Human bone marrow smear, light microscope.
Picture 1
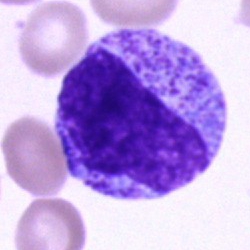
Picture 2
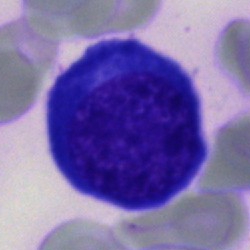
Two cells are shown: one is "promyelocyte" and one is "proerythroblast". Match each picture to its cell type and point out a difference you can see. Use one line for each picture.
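The cell in picture 1 is a promyelocyte. The cytoplasm holds many purple granules.
The cell in picture 2 is a proerythroblast. No granules are visible in the cytoplasm.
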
